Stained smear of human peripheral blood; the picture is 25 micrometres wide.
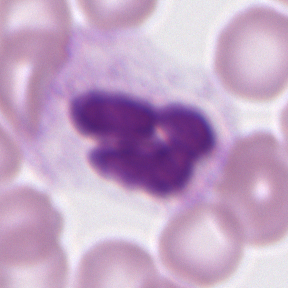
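Segmented neutrophil: roughly round cell with a smooth edge. Nucleus about 13 by 8 micrometres; chromatin dense, clumped, deep purple. Cytoplasm abundant, pale lilac-pink, holding fine, faint lilac granules.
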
